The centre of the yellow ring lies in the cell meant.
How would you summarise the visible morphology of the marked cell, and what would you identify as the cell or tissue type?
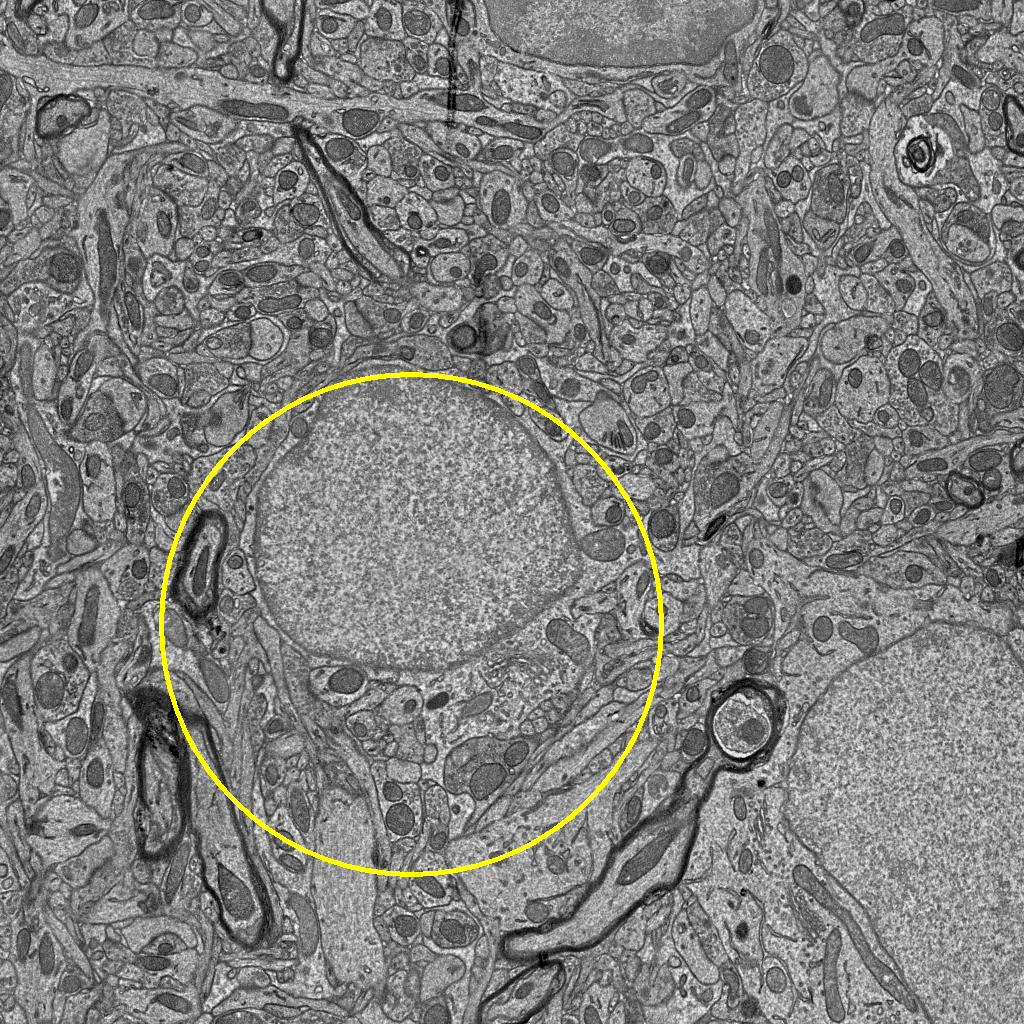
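Look first at the nucleus: it is large and round and fills most of the upper half of the ring. Follow its envelope and you will see it runs smoothly, with no deep infoldings. Inside, the chromatin is finely granular and evenly spread, without large dark clumps, though a thin, slightly darker band of chromatin lines the lower edge. This is an astrocyte.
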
